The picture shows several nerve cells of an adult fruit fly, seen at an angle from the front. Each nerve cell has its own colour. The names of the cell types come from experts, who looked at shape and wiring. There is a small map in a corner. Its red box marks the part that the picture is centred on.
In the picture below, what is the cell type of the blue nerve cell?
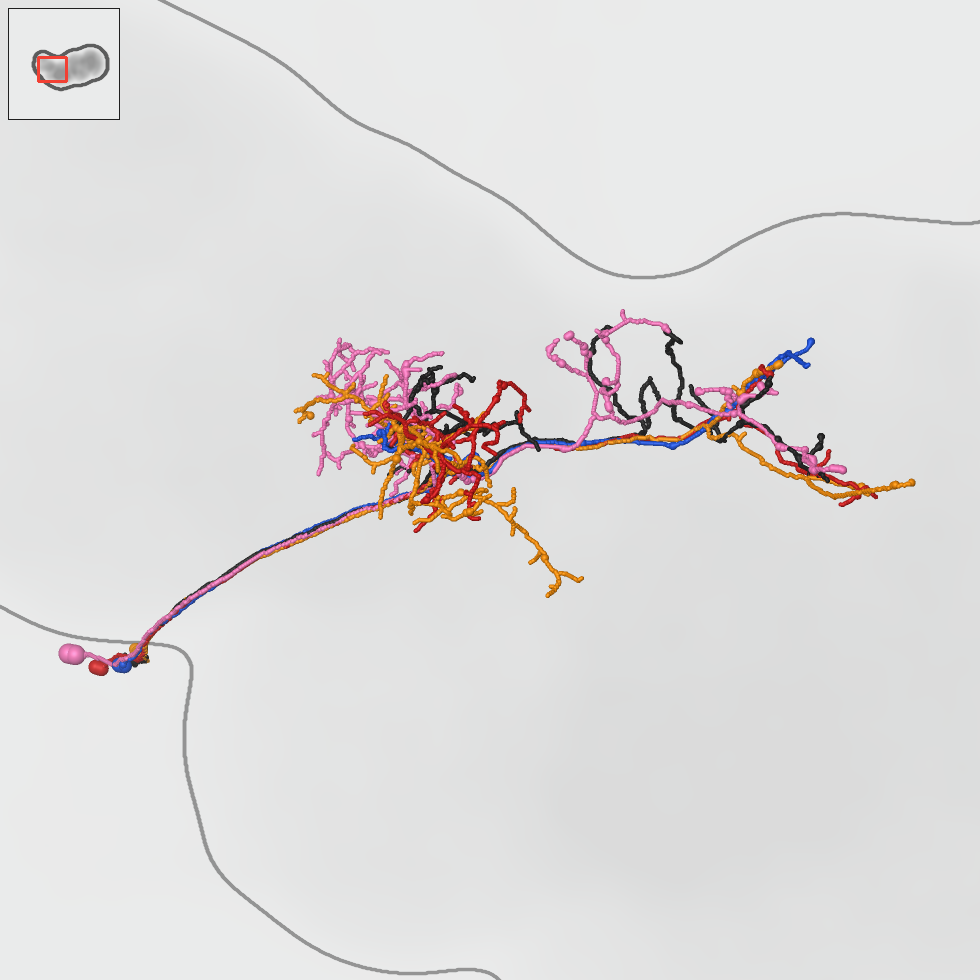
IN07B098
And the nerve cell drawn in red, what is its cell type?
IN07B103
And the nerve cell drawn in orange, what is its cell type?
IN07B099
